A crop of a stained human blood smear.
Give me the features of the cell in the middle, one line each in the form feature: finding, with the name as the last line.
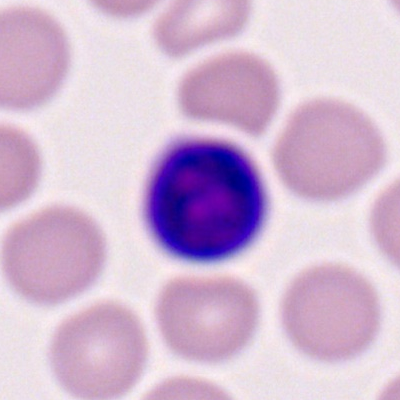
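Outline: round and smooth
Size: roughly that of the neighbouring red cells
Chromatin: dense, dark purple, with darker clumped patches
Cytoplasm: at most a very thin rim at the edge
Name: lymphocyte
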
